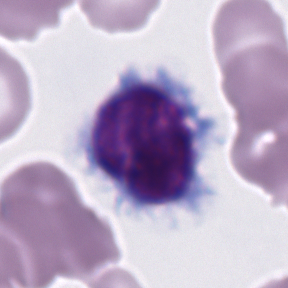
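Hairy cell: the nucleated cell at the centre of a stained smear of human peripheral blood. Around the nucleus of this hairy cell the cytoplasm makes only a narrow, pale blue rim, and no distinct granules can be made out in it. The chromatin takes a dense dark purple stain.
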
